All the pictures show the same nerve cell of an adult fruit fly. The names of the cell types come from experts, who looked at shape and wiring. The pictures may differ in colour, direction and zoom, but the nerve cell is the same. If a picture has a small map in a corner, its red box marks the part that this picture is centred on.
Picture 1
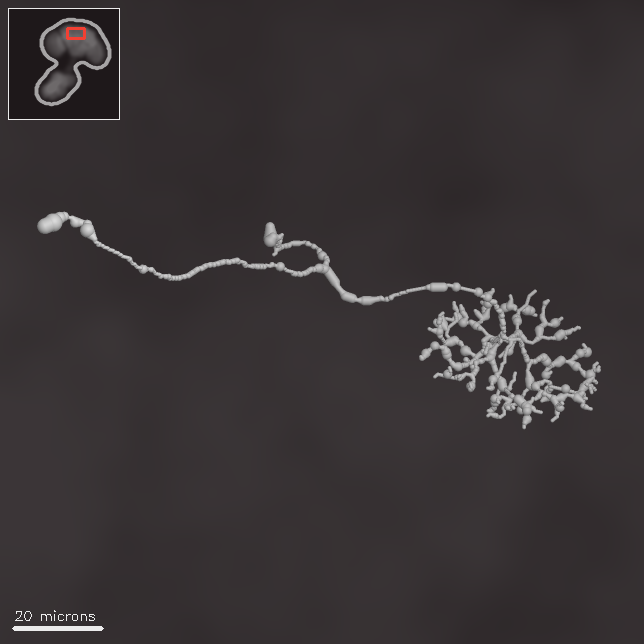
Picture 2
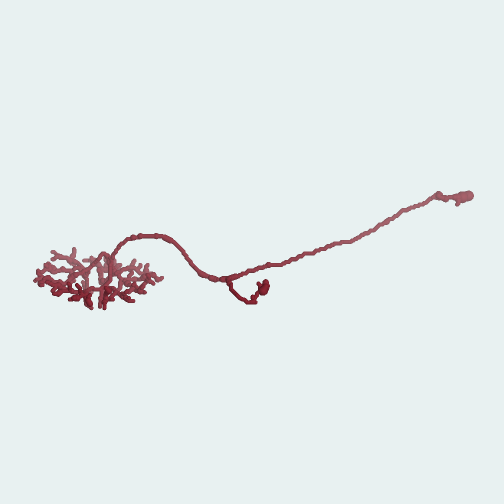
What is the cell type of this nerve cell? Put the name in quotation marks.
"ER3w_c"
